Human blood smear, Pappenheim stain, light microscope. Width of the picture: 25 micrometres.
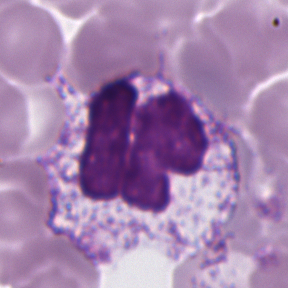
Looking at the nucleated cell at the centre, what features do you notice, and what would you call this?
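Notice the edge, irregular with lots of small spiky projections. The nucleus is two large lobes side by side, sitting toward the upper left and leaving more cytoplasm below and right. Small purple-blue granules are scattered all through it. That's a segmented neutrophil.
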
